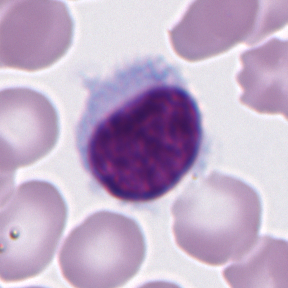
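Hairy cell at the centre of a stained blood smear: upper edge ragged, with fine wispy projections; chromatin dark purple and coarsely clumped; nuclear outline smooth, with no notch or indentation; no distinct nucleolus.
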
